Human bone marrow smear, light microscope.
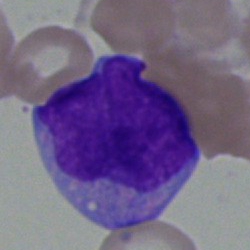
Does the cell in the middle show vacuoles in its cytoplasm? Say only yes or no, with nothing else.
Yes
